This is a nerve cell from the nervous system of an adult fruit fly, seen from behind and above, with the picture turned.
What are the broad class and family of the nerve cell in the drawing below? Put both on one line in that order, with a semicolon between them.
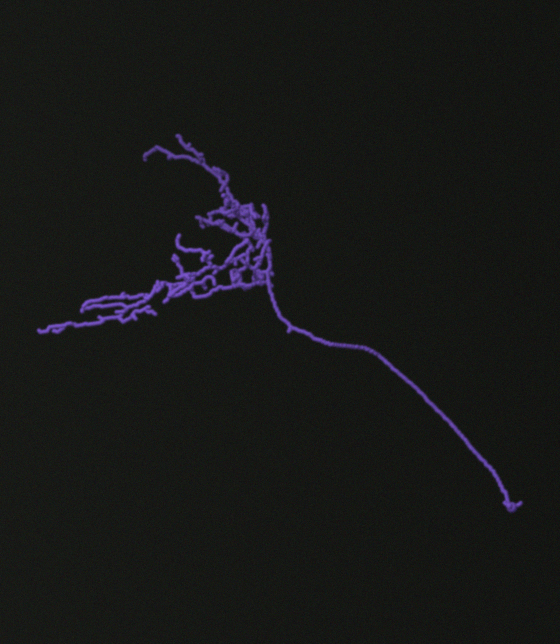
central-brain intrinsic neuron; hemilineage LHl4_posterior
